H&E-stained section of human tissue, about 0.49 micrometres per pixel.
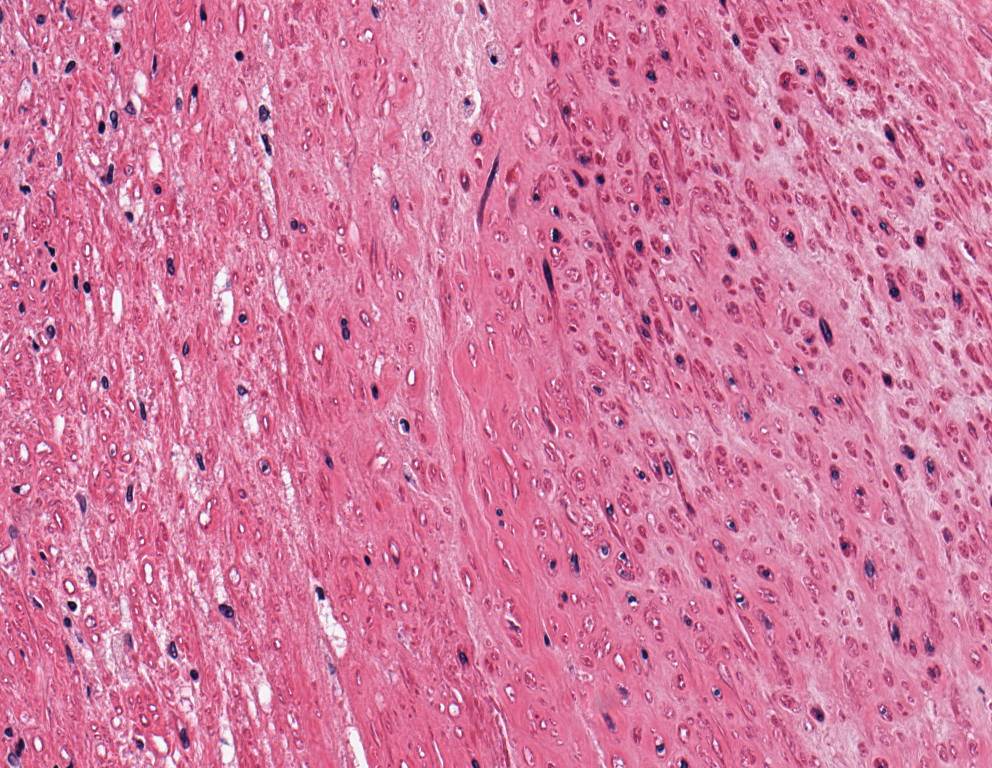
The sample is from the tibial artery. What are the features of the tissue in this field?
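Many cells in the right half are rounded within clear halos, like cells in lacunae. Small elongated clear slits, aligned with the fibres, lie between them in the left third. No glands, fat cells or blood-filled vessels appear.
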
